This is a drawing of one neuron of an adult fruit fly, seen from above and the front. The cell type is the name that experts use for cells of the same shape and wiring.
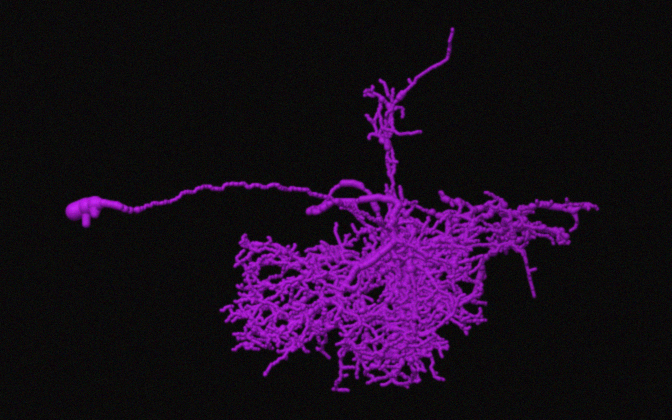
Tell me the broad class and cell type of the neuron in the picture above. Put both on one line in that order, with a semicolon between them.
central-brain intrinsic neuron; VES005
